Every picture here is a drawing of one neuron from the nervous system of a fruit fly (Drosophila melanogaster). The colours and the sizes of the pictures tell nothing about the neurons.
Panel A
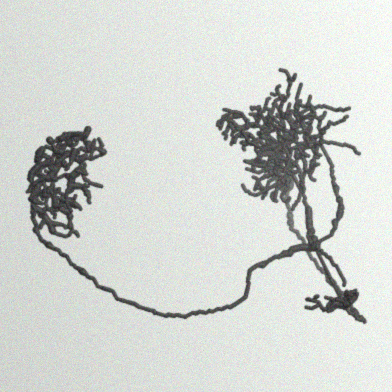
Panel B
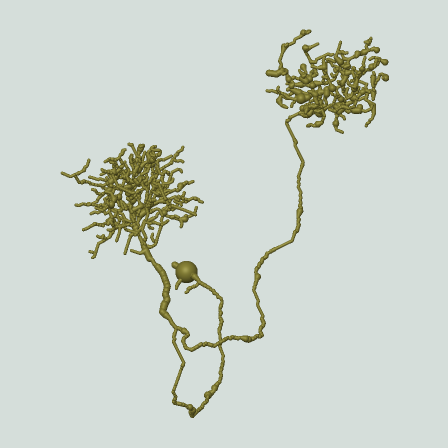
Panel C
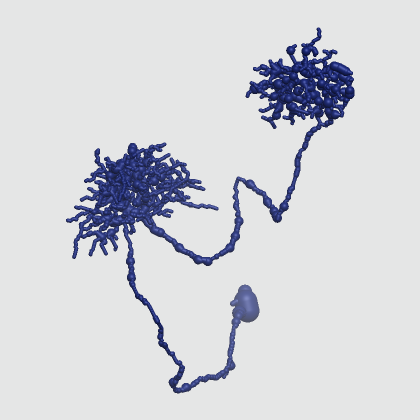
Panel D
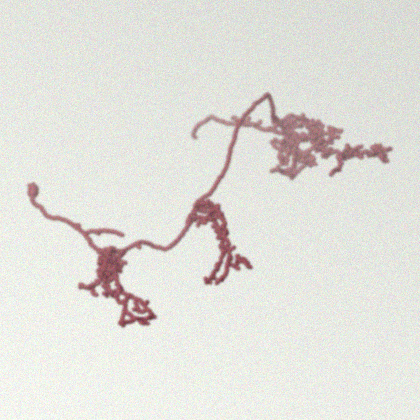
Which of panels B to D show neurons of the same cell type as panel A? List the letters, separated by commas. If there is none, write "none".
B, C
